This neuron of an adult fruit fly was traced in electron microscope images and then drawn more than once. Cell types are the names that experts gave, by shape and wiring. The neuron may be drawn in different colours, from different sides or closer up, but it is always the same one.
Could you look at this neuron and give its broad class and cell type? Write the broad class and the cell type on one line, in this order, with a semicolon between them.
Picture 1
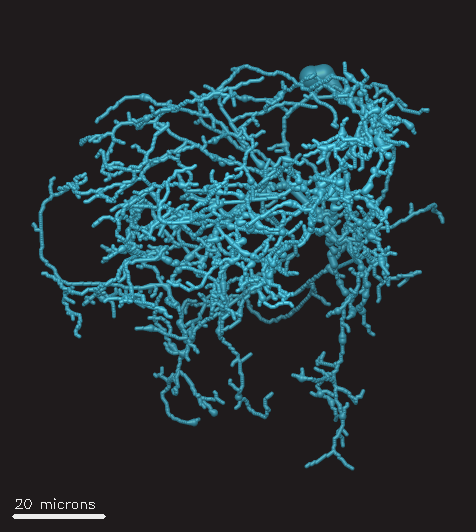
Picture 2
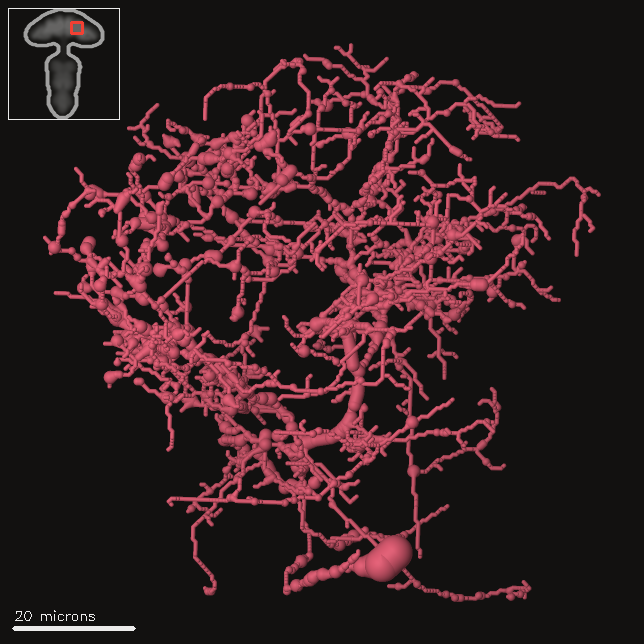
central-brain intrinsic neuron; SLP377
